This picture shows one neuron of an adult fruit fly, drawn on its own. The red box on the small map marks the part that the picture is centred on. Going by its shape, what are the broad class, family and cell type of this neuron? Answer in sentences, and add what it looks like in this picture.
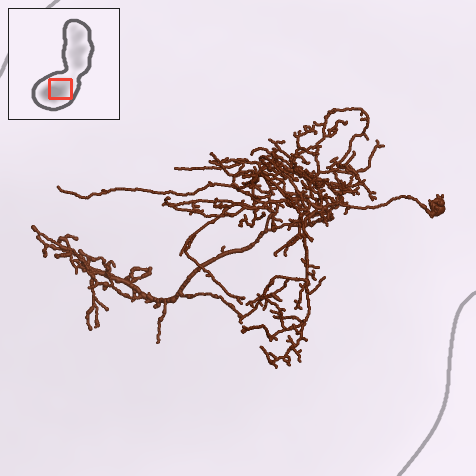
It is a central-brain intrinsic neuron. Its family is hemilineage LB3. The cell type is GNG312. Dozens of branch ends can be seen. As drawn here it is wider than it is tall.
